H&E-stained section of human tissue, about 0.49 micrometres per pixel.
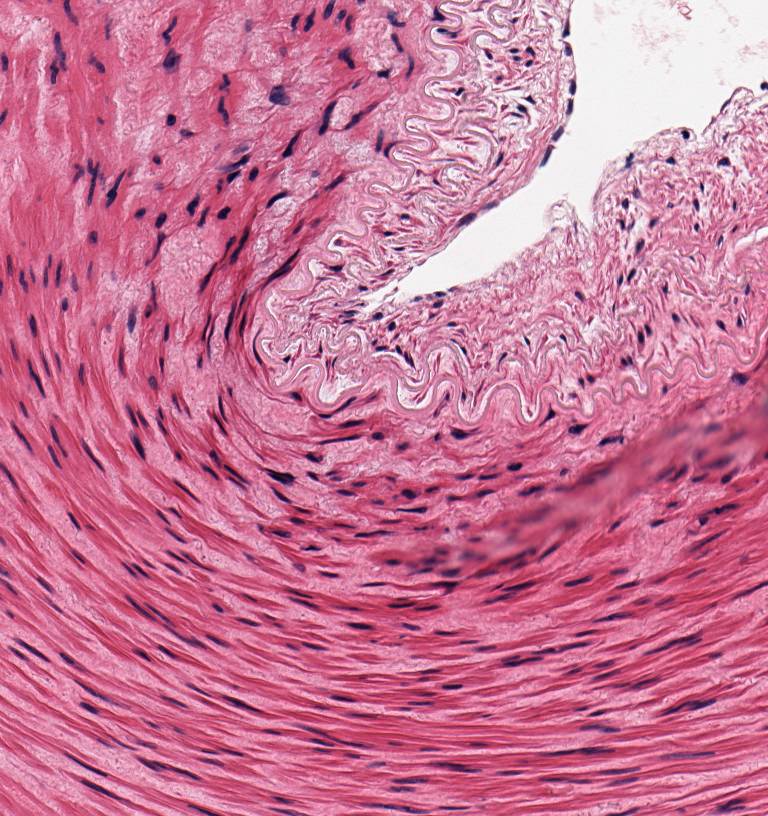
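Tibial artery: an empty white lumen at top right; a thick pink wall fills the rest. Between lumen and wavy lamina, I see loose, pale connective tissue with scattered small nuclei. Smooth muscle cells run in parallel bands following the lumen's curve; nuclei dark, elongated, cigar-shaped.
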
